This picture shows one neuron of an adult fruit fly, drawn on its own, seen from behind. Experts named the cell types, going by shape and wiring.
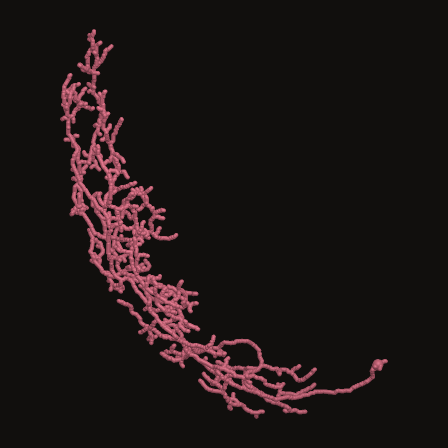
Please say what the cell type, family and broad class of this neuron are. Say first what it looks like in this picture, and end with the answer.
The picture shows dozens of branch ends. In this view it is about as wide as it is tall. The cell type is Mi20. Its family is Mi. Its broad class is optic-lobe intrinsic neuron.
